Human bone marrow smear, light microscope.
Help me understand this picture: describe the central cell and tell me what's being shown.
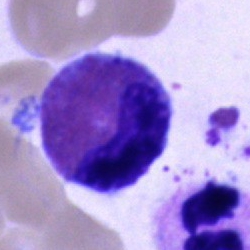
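The outline is round and smooth. The most darkly stained material forms a curved band along the right and lower edge of the cell, while a small pale spot lies near its centre. No clear vacuoles are present. This is an eosinophil.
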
